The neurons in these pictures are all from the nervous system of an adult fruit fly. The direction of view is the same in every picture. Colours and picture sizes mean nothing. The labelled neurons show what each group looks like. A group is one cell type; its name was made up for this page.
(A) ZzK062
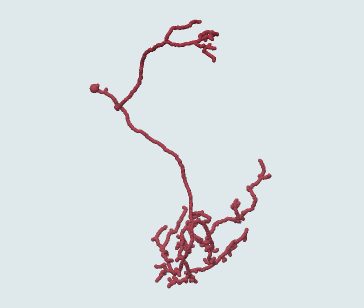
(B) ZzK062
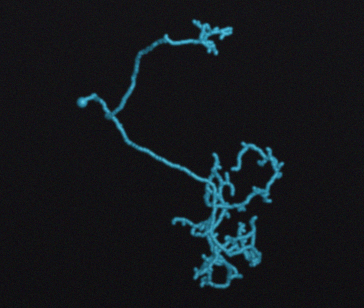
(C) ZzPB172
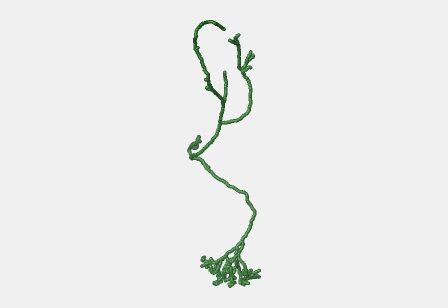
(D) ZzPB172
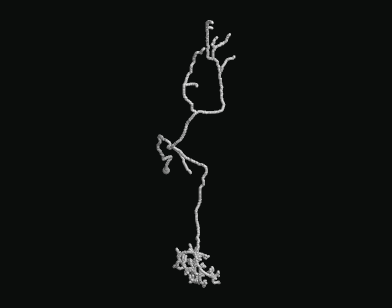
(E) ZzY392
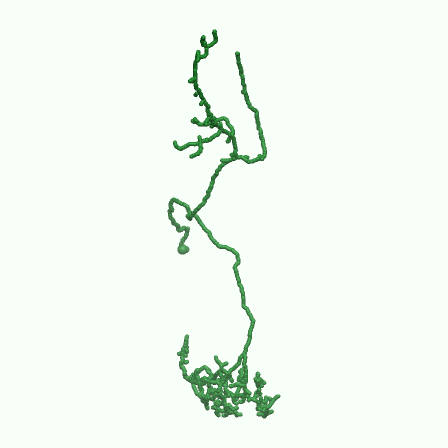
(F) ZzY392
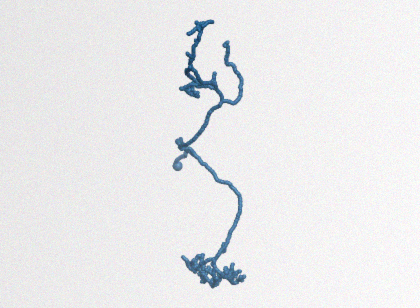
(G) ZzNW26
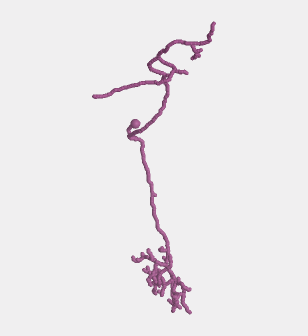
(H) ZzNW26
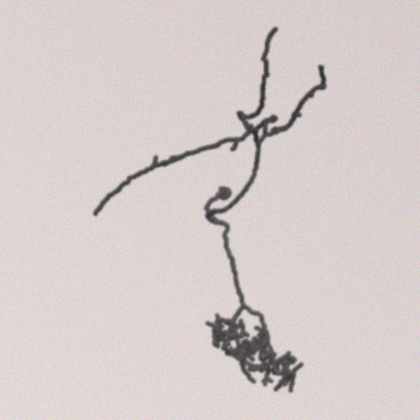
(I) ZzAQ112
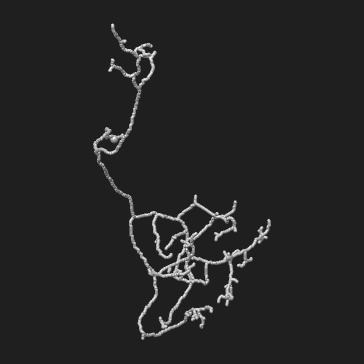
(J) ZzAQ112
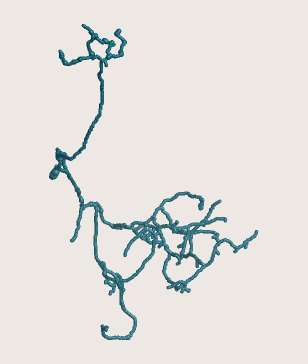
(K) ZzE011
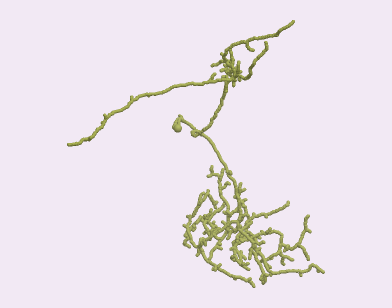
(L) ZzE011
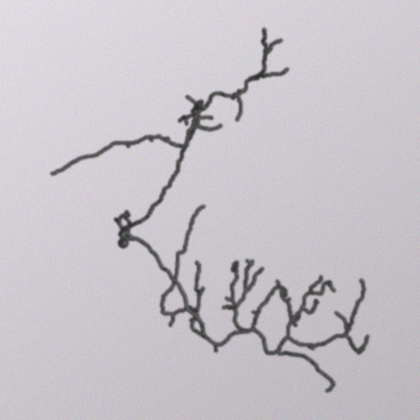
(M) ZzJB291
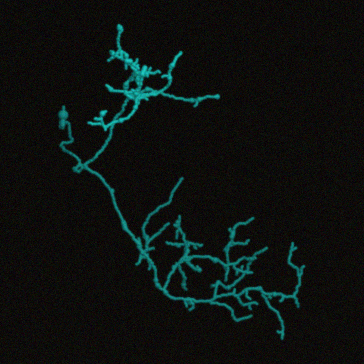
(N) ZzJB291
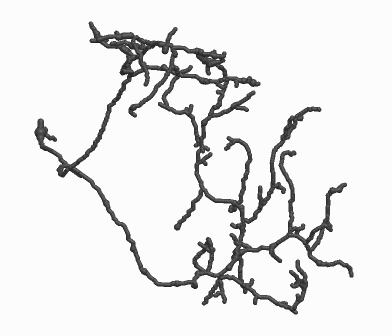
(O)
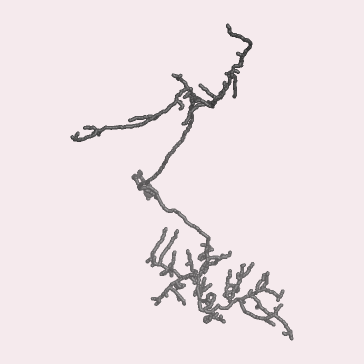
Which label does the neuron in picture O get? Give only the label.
ZzE011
